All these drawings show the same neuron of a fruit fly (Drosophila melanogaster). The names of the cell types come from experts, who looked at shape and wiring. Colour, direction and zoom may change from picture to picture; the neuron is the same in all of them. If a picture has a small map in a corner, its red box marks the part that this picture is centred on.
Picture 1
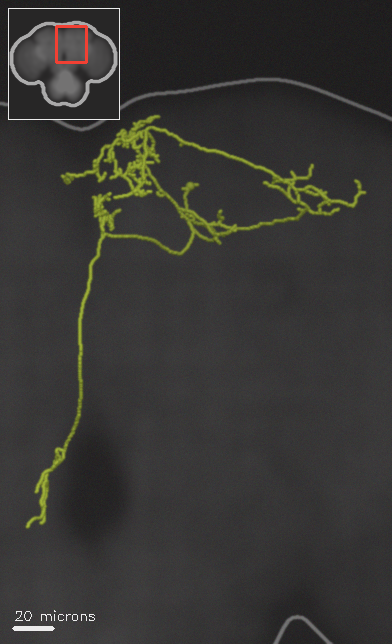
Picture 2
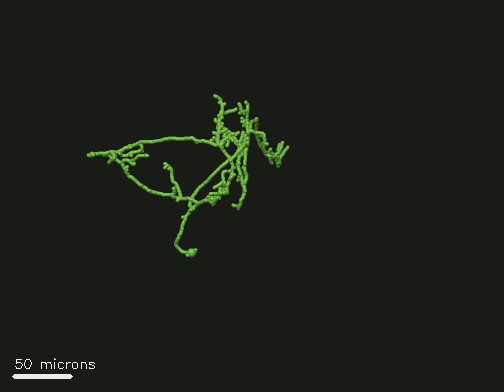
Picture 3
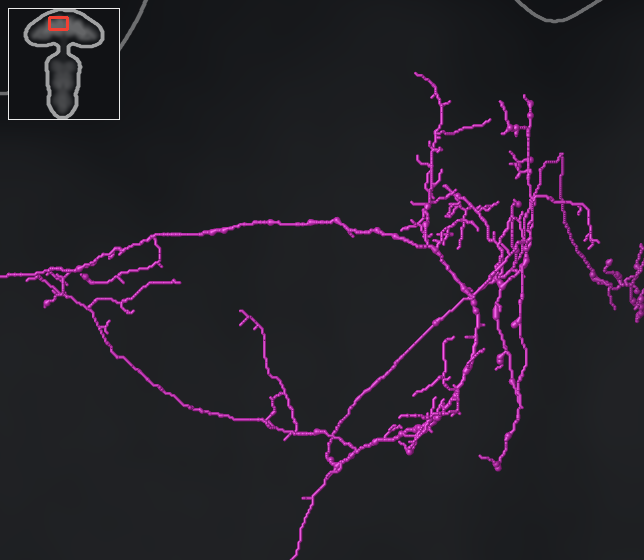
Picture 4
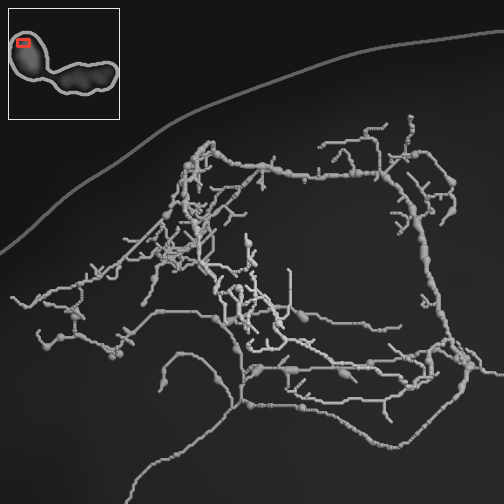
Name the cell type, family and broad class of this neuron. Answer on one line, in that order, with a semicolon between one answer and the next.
SMP717m; hemilineage SMPpv1; central-brain intrinsic neuron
